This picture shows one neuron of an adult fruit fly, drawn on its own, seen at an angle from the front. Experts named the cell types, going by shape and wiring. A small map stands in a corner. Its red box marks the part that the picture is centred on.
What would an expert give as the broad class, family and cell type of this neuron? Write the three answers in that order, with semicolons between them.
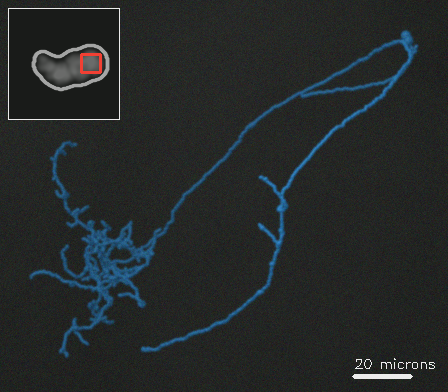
central-brain intrinsic neuron; hemilineage SLPa&l1_lateral; WED038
